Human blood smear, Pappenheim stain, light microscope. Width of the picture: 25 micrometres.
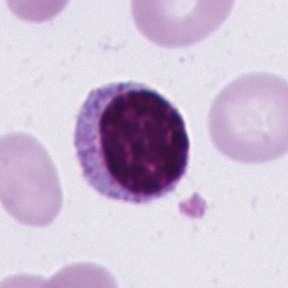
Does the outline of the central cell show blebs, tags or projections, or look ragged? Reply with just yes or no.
No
